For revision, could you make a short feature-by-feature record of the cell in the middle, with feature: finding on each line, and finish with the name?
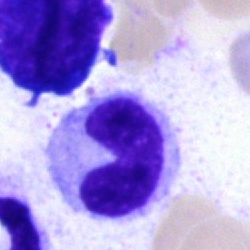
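Nucleus: kidney-shaped, I'd say, with a deep notch opening to the left
Position: the nucleus sits toward the right side
Chromatin: dark purple, coarsely clumped, as far as I can tell
Cytoplasm: widest where it fills the notch, on the left
Name: band neutrophil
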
